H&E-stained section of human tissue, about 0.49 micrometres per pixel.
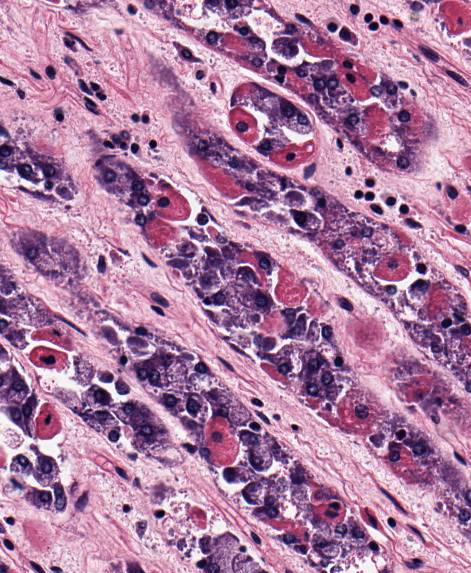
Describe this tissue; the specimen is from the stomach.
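Checking arrangement, the cells form elongated cords running diagonally, upper left to lower right. Checking the stroma, pale pink fibrous bands with wavy fibres parallel to the cords separate them. Checking the cells, most have abundant purple, coarsely granular cytoplasm; scattered among them are cells with bright red, homogeneous cytoplasm and a single round nucleus.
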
